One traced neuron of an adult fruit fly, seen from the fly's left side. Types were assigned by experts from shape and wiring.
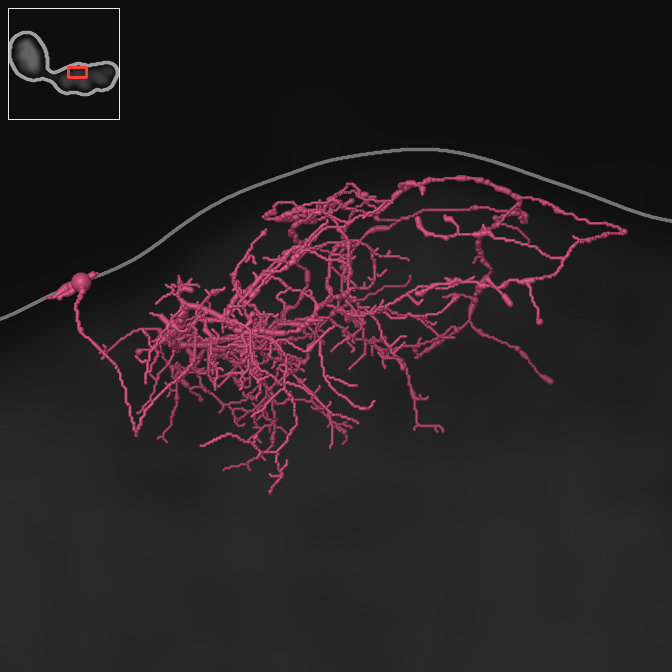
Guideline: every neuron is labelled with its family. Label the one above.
hemilineage 19B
